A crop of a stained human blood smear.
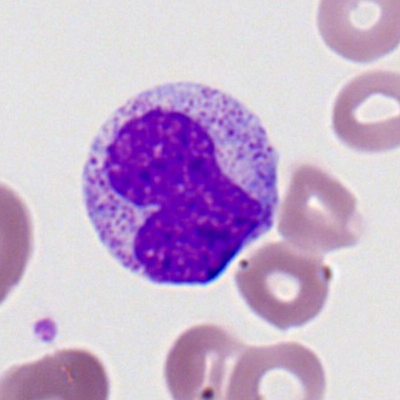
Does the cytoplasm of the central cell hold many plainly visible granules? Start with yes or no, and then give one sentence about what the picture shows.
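Yes. Fine purple granules are scattered throughout the cytoplasm.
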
